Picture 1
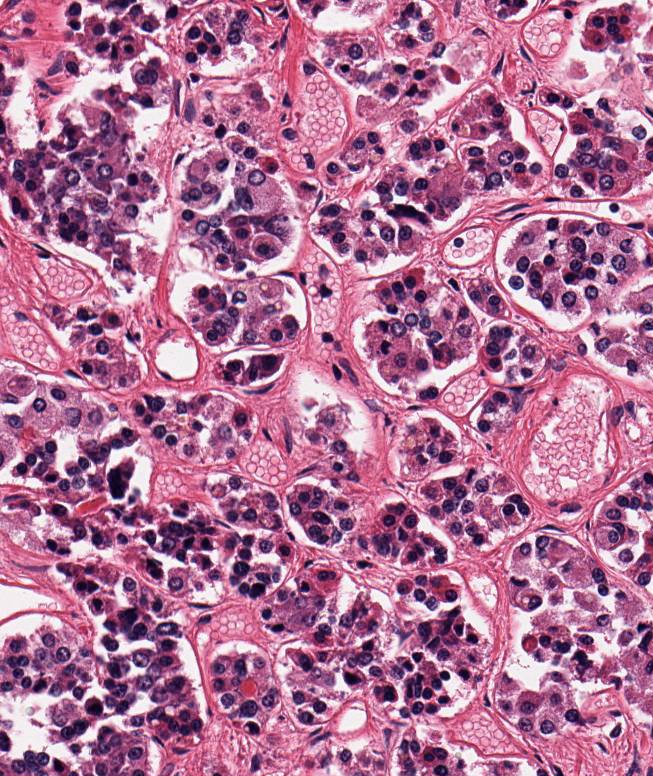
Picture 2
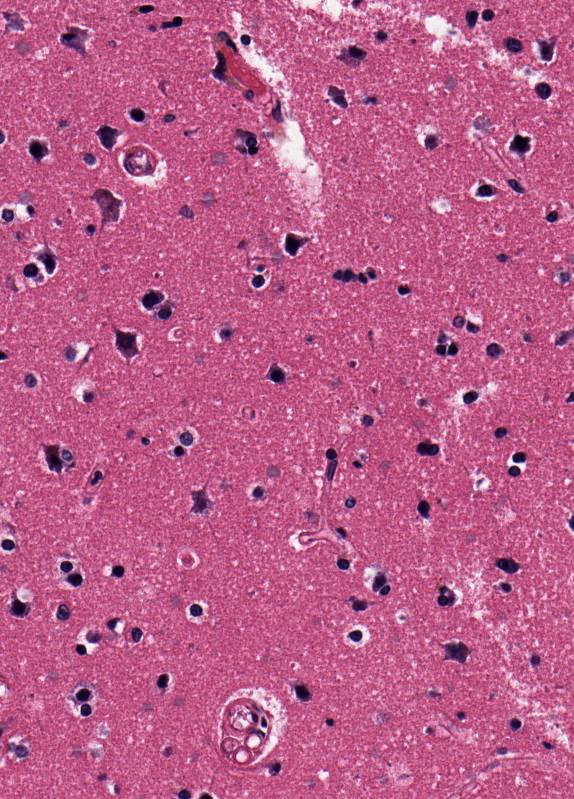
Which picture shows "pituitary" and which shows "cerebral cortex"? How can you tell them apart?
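Pituitary: picture 1. Cerebral cortex: picture 2. Picture 1: cells in rounded nests with thin septa between; stroma scant, delicate pink fibrous strands around each nest. Nest cells vary, some cytoplasm granular pink-purple, some paler; nuclei round, fairly uniform, many with a small nucleolus. Picture 2: cells lie singly in a finely granular, fibrillary pink background, without glands, tubules or epithelium. Scattered angular cells with dark, shrunken nuclei and dense cytoplasm. Vessel runs obliquely down from top centre, red blood cells at its upper end, pale cleft alongside.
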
